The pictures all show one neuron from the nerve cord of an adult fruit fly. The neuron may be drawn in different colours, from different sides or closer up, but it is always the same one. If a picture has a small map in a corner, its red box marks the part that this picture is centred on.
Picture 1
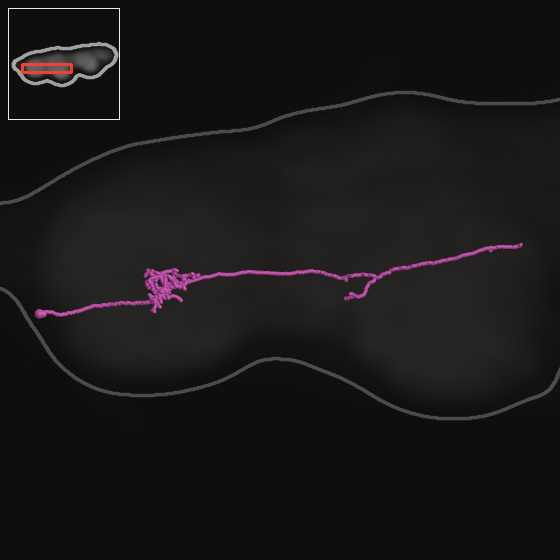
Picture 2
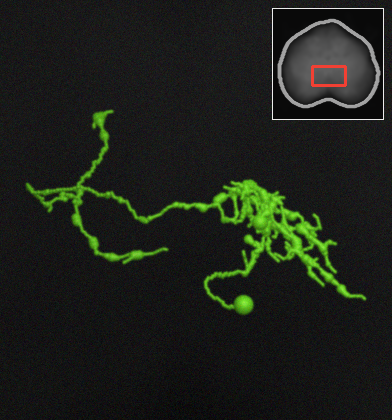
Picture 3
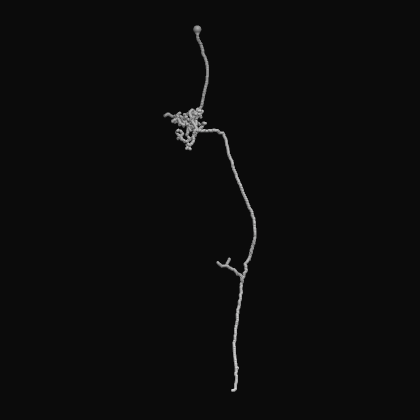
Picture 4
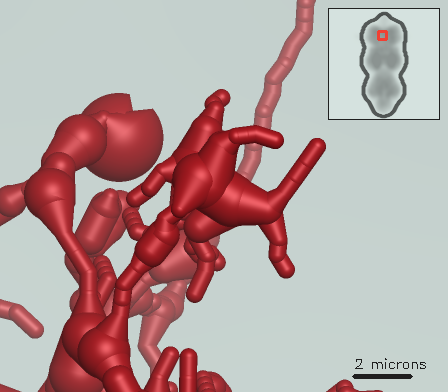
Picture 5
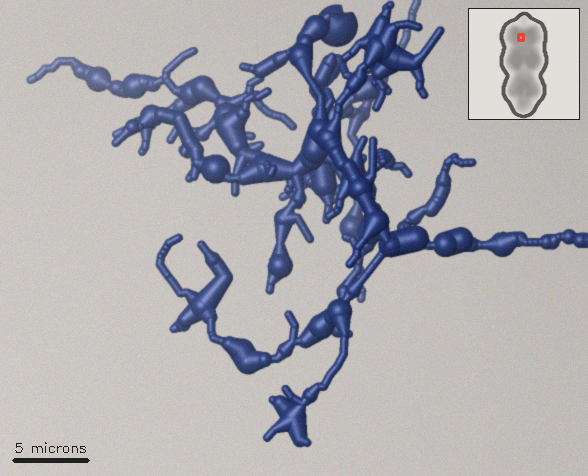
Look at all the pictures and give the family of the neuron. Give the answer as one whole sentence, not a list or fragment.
Family hemilineage 10B is the family of this neuron.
